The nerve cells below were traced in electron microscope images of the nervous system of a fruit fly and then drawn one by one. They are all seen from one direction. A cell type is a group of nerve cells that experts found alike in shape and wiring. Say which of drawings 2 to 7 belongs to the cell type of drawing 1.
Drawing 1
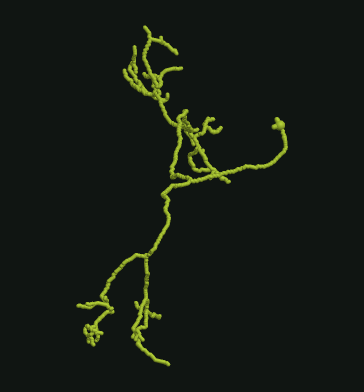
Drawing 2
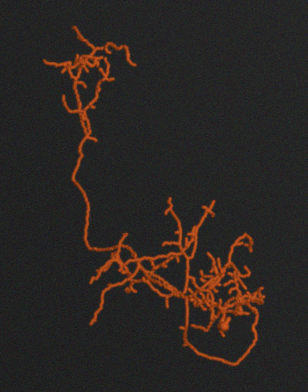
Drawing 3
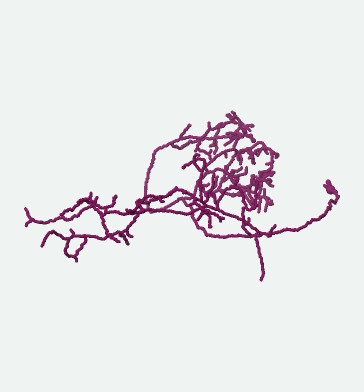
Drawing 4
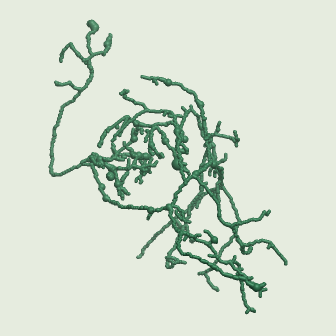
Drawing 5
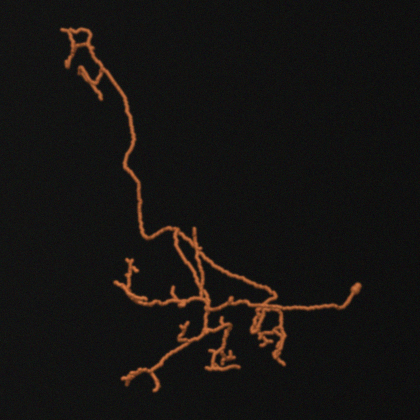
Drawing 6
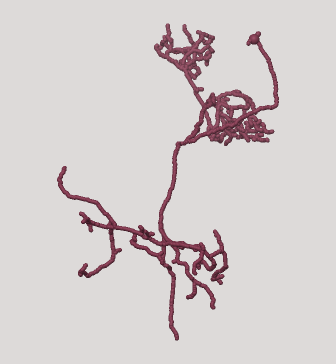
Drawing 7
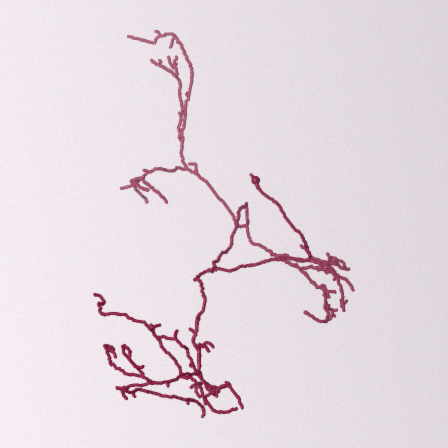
6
